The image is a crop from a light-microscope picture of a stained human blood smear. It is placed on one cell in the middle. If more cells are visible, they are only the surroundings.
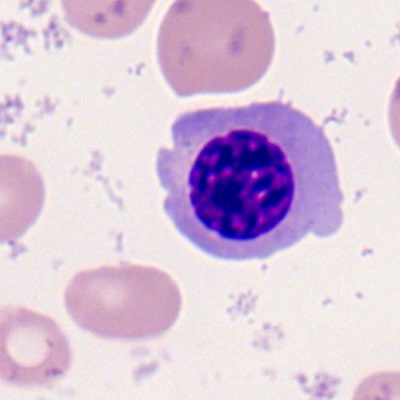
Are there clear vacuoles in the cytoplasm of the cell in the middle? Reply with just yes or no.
No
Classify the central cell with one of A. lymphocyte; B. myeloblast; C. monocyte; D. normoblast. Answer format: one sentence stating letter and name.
Option D, which names the central cell as a normoblast, is correct.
